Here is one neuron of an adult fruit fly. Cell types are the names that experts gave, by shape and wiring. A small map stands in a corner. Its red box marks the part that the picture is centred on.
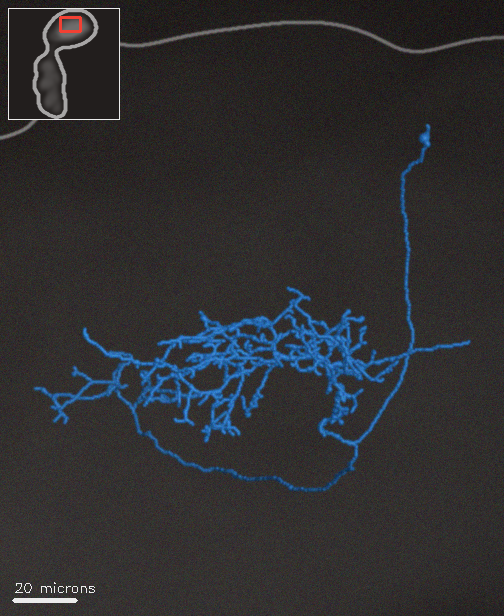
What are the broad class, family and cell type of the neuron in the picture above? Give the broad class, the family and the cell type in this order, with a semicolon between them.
central-brain intrinsic neuron; hemilineage VLPa2; CB3411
